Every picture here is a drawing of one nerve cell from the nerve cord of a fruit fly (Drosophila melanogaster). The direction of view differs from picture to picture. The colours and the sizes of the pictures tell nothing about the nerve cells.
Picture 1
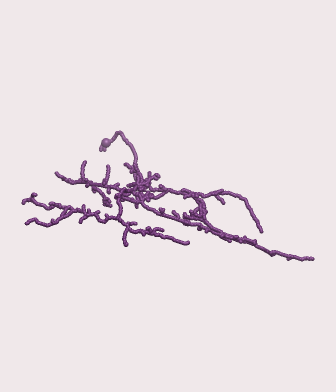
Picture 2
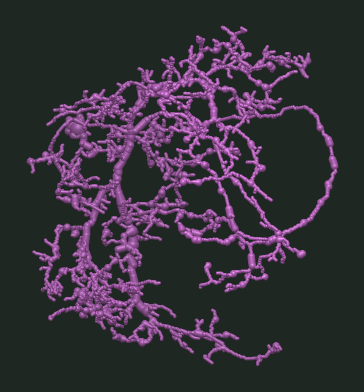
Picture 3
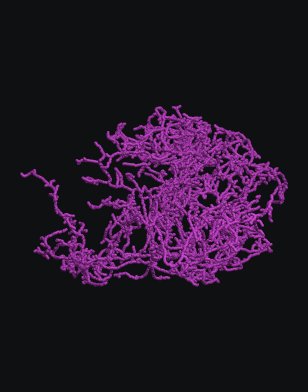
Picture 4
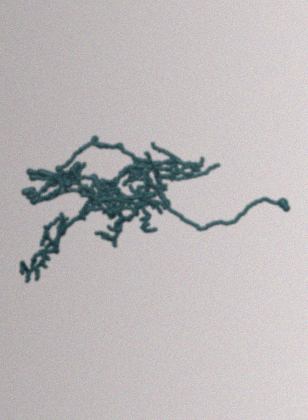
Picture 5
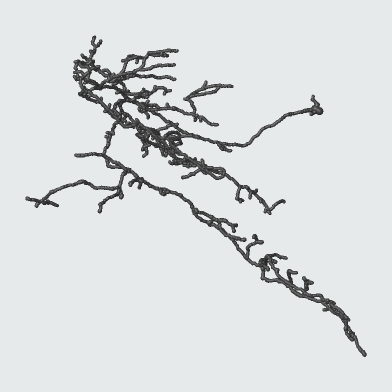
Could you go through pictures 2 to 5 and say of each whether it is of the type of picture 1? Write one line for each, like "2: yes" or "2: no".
2: no
3: no
4: yes
5: yes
